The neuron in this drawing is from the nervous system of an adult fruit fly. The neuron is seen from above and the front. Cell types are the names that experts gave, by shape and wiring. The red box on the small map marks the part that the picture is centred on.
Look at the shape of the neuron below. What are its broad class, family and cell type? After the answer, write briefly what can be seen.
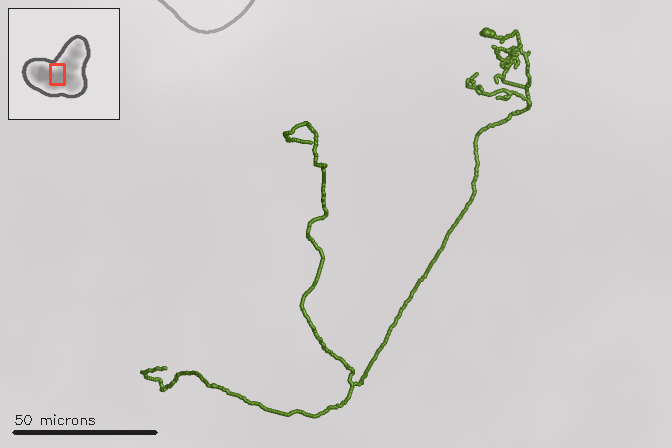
It is a central-brain intrinsic neuron. The name of its family is class Kenyon Cell. It is of cell type KCab-s. The cell body is at the upper right of the picture. From left to right in the picture it spans about 140 microns.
